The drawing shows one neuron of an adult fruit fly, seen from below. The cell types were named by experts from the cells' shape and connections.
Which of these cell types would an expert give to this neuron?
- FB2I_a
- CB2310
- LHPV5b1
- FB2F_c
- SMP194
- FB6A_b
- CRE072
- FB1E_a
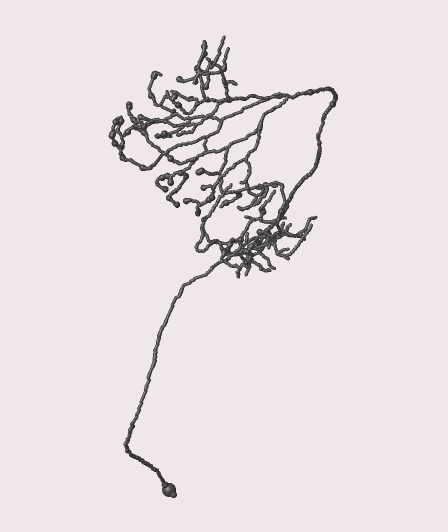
FB1E_a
